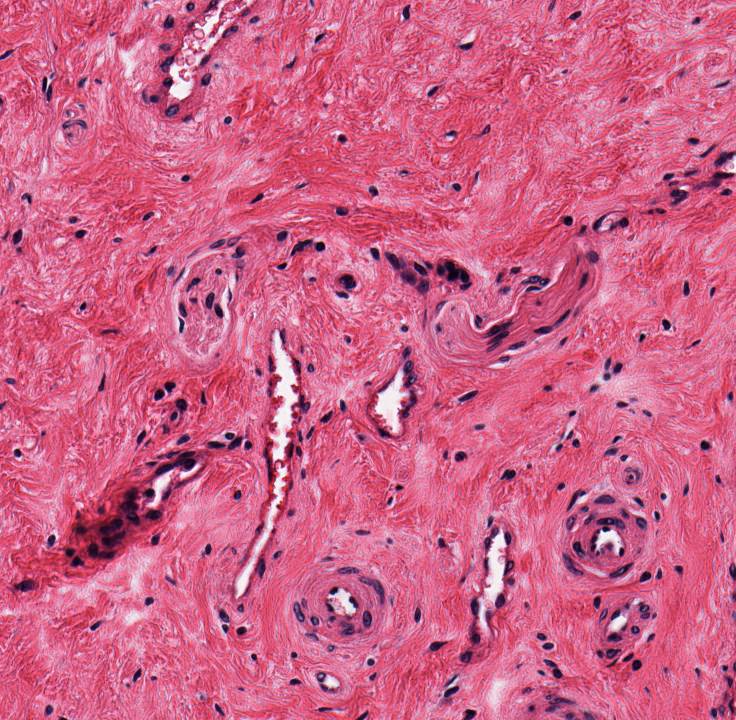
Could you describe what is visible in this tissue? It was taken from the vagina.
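It's all dense pink collagenous stroma here, no epithelium at all. The fibres run in wavy, interlacing bundles, not one direction. That long vertical slit vessel in the centre has red blood cells in it. Lower left, dark nuclei crowd around a small vessel.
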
